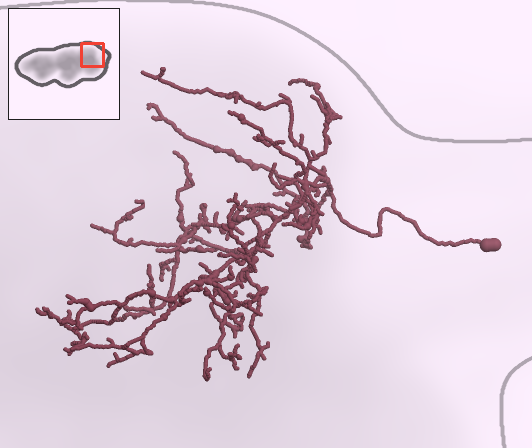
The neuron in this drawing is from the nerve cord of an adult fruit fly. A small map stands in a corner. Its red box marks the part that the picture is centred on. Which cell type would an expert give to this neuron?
IN16B114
